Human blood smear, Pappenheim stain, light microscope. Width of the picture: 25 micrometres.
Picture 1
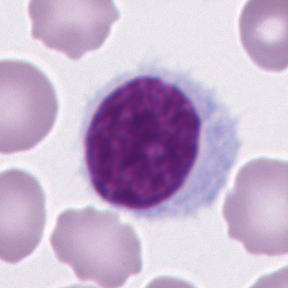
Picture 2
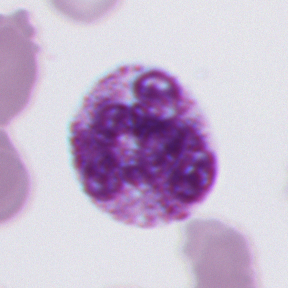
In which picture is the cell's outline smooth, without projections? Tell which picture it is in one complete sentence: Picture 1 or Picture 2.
There is a cell with a smooth edge, free of projections, in Picture 2.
